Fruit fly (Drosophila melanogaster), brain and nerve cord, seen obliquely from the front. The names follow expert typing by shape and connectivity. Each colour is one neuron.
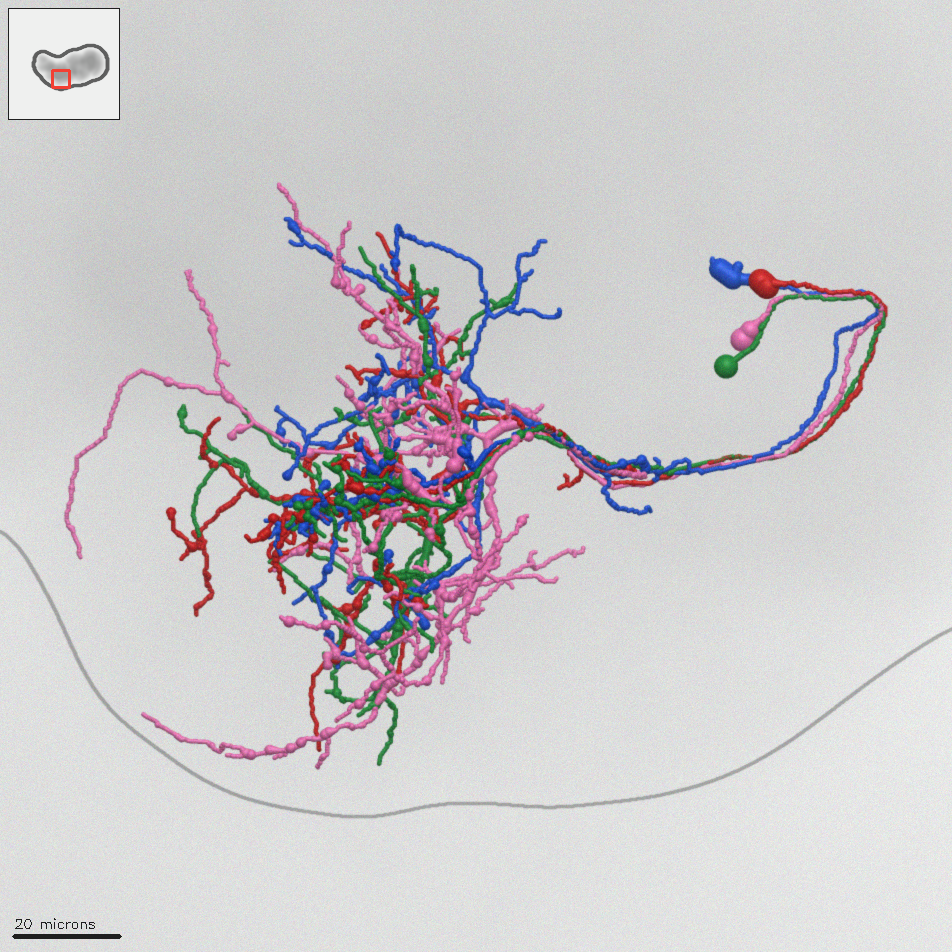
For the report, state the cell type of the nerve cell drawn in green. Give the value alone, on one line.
IN01A085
